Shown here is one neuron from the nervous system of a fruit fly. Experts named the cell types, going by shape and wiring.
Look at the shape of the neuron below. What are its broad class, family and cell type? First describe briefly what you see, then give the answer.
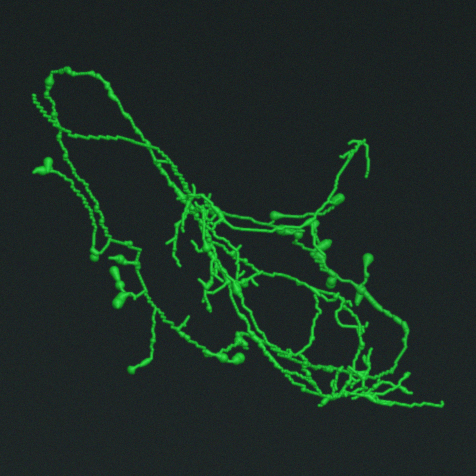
No cell body is drawn. Dozens of branch ends can be seen. Its broad class is nerve-cord intrinsic neuron. Its family is hemilineage 06A. It is of cell type IN06A105.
